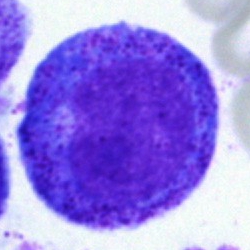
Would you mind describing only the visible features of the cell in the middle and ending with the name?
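First, the outline: it looks round to me. The cytoplasm takes up a deep blue stain. Dark purple granules are scattered over the cell, and I see them most plainly in the rim of cytoplasm. Searching the cytoplasm for vacuoles, I find none. I'd call it a promyelocyte.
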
